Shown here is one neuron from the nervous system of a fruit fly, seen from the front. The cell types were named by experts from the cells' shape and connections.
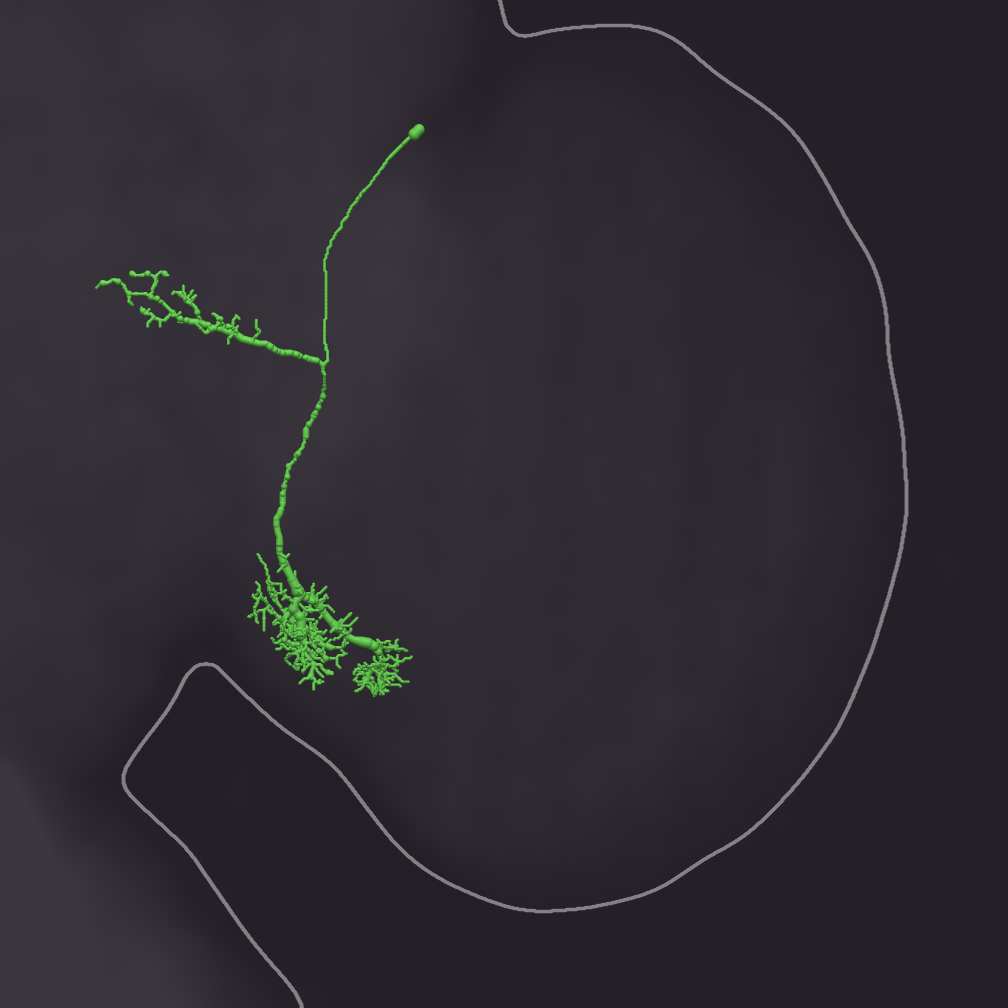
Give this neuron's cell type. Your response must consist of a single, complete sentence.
This neuron is given the cell type LPLC1.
